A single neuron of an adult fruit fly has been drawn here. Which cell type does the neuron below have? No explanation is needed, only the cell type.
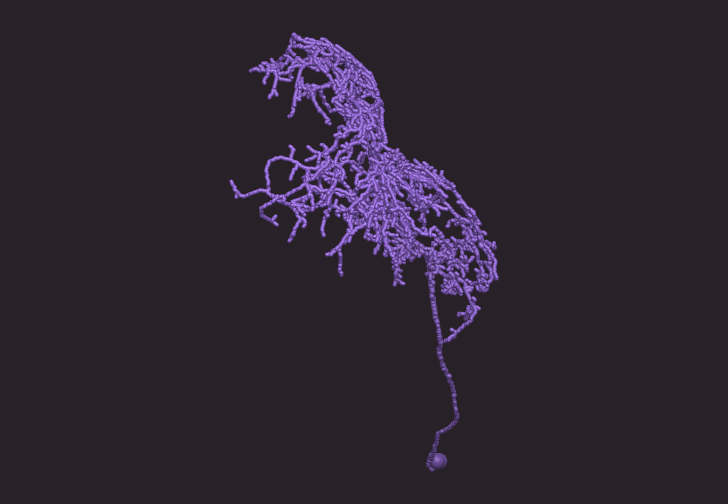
PPL203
